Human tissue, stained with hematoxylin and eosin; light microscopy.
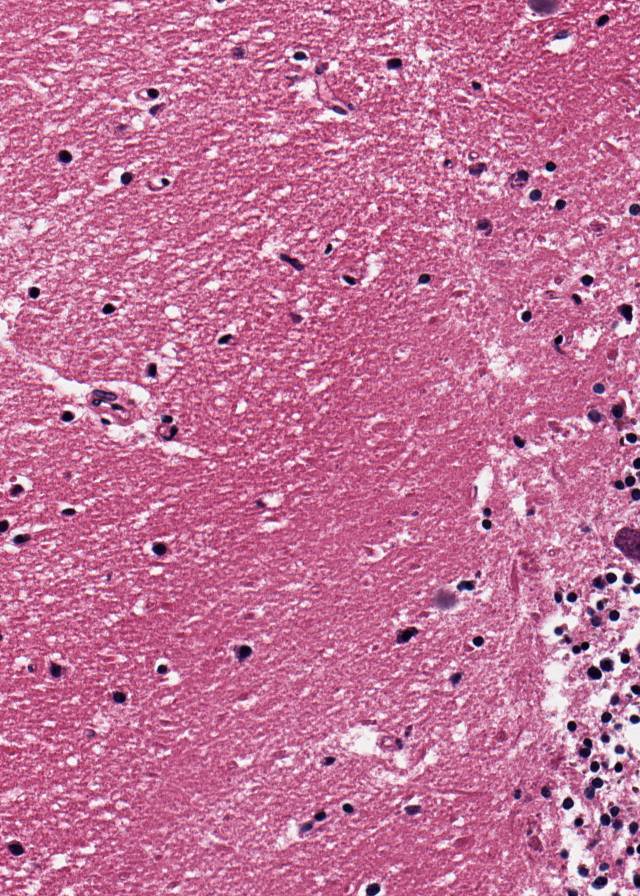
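Cerebellum, haematoxylin and eosin stained section. Most of the field is a pink, finely fibrillary, neuropil-like matrix, with no epithelium or glands. Within it, the nuclei are sparse, small, round and dark, lying singly and scattered, and many sit in a small clear halo. Last, a small vessel with a clear space around it runs across the left middle.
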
